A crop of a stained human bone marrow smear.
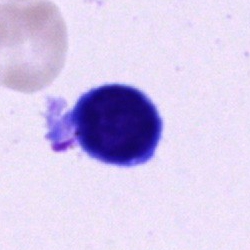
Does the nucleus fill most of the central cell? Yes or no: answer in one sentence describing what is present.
Yes, the cell's cytoplasm is limited to a thin rim around the nucleus.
